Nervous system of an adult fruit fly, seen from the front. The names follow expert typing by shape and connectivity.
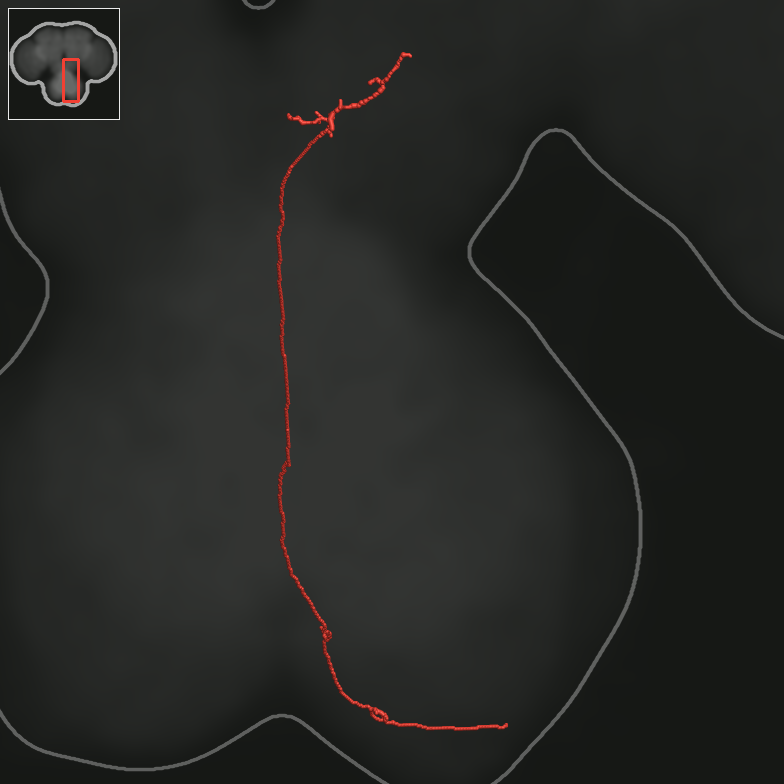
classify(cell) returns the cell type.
LgAG2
